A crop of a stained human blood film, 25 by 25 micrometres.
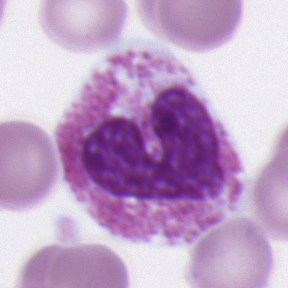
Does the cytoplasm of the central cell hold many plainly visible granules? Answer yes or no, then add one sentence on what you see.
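Yes. Coarse granules fill the cytoplasm all around the nucleus.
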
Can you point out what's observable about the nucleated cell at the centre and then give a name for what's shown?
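Looking at the middle cell, its outline seems roughly round. The nucleus, I'd say, has two lobes, and the notch between them opens toward the top of the cell. Its chromatin looks dark purple and condensed. This one is an eosinophil.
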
